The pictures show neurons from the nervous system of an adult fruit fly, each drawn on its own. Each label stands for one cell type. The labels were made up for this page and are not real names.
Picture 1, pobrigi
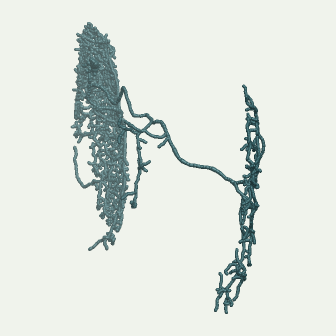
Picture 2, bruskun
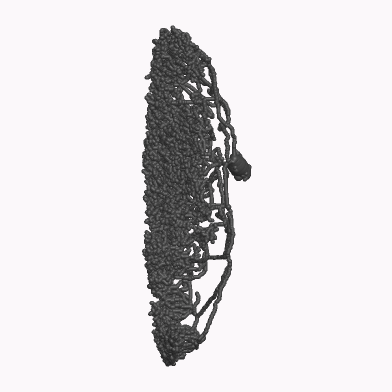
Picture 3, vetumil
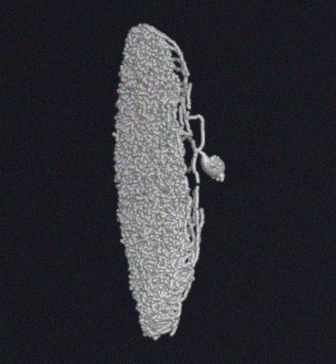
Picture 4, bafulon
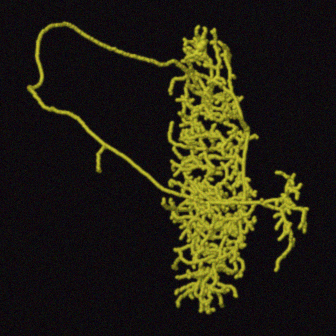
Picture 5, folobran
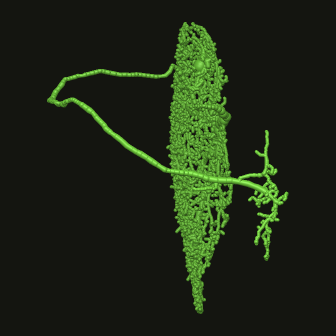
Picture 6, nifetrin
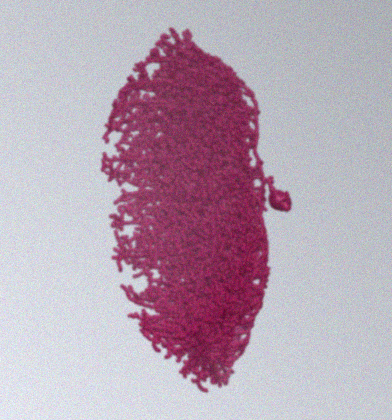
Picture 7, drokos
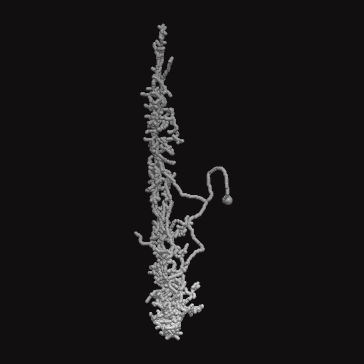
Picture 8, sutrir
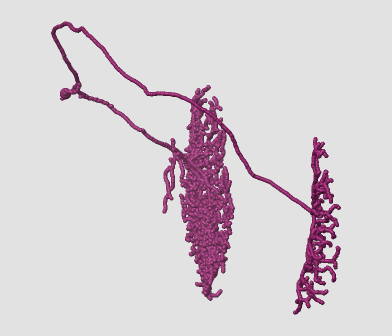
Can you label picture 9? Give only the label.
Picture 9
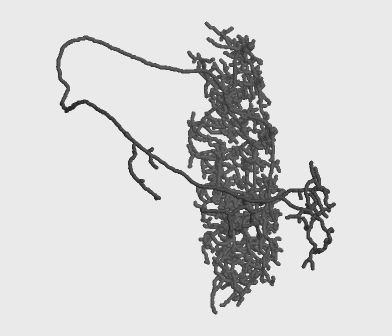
bafulon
